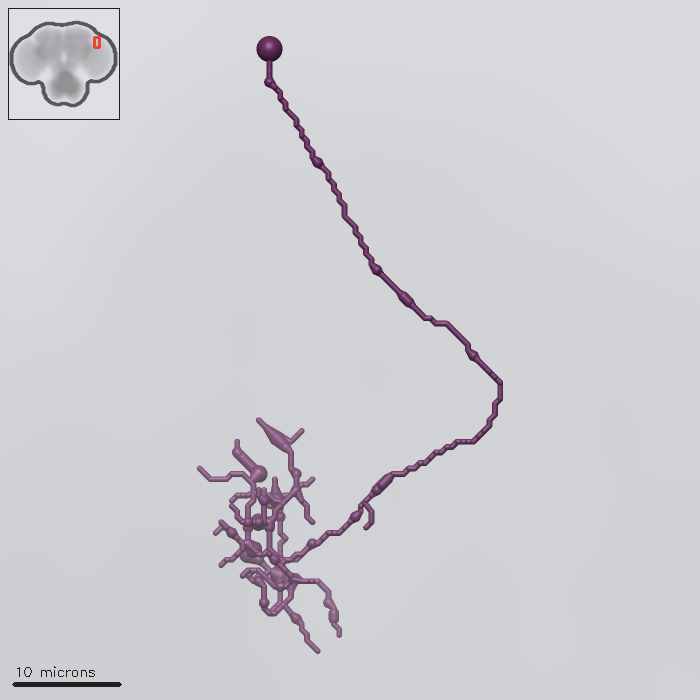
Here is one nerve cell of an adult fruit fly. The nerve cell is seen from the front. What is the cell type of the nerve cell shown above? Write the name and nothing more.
Cm4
